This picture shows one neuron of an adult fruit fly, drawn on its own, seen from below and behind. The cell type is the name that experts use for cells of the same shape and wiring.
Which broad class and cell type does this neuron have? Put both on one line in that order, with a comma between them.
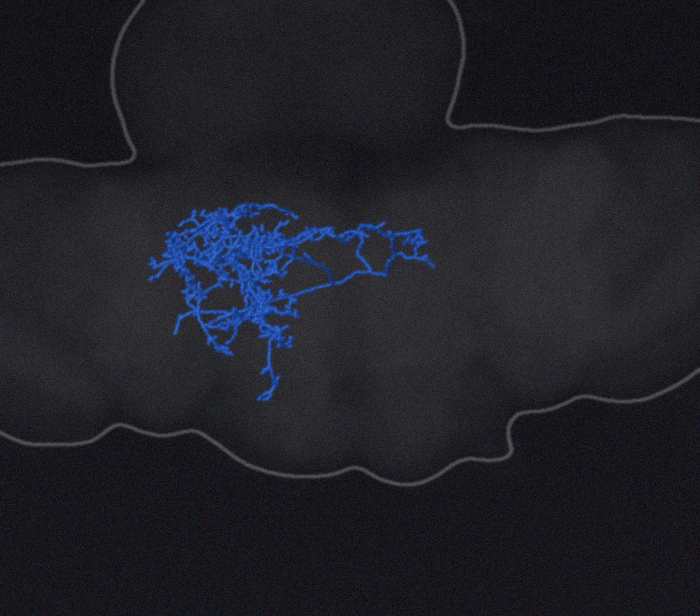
central-brain intrinsic neuron, PLP245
